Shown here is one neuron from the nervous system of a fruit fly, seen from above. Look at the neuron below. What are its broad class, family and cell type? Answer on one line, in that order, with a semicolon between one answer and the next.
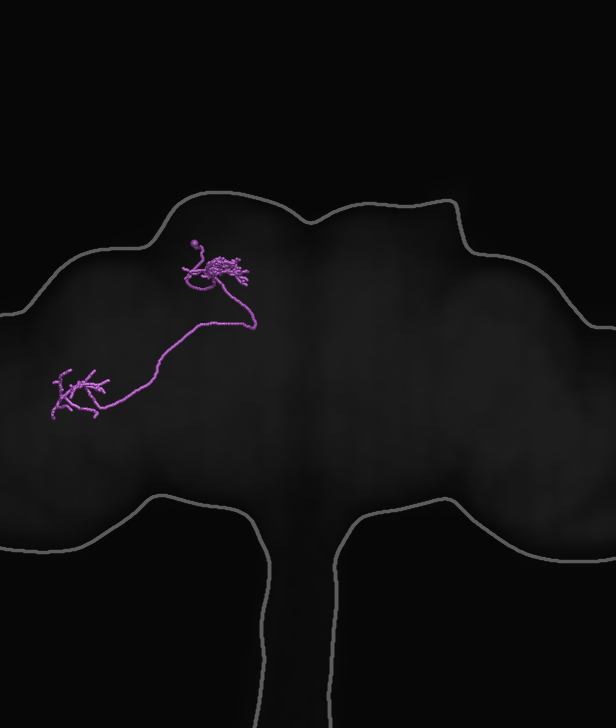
central-brain intrinsic neuron; hemilineage ALv1; DP1m_vPN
